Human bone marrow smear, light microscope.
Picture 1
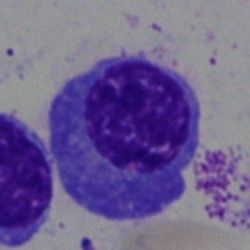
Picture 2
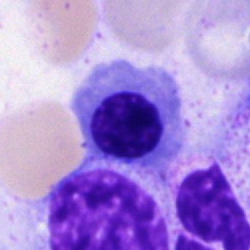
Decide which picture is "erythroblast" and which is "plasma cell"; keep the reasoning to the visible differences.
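The plasma cell appears in picture 1, the erythroblast in picture 2. In the plasma cell the nucleus lies off-centre toward the upper right, with the widest band of cytoplasm on its lower left side.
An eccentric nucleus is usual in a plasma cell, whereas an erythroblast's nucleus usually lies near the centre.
Plasma cell chromatin is dark purple and clumped with small pale gaps; erythroblast chromatin is dense and dark purple throughout, and no nucleolus shows. The plasma cell's outline is rounded but uneven, with a bulge at the lower right; the erythroblast's border is wavy, with several small rounded bulges. The cytoplasm is blue in the plasma cell and pale greyish blue in the erythroblast.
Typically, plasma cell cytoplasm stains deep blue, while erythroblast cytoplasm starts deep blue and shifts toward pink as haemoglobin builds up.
Neither shows granules in its cytoplasm.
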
